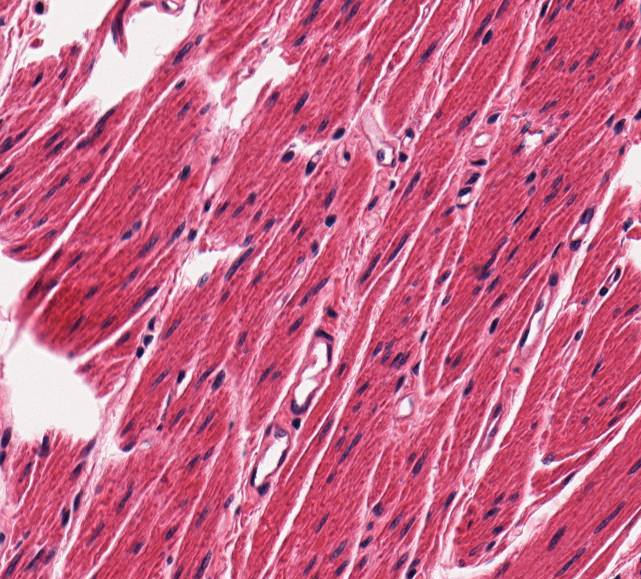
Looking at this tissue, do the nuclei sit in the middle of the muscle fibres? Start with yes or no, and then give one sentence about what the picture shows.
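Yes. The fibres have oval nuclei lying centrally within the fibre.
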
